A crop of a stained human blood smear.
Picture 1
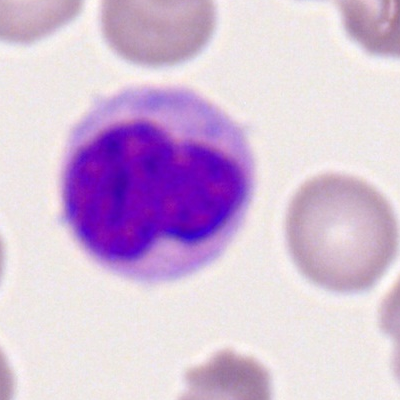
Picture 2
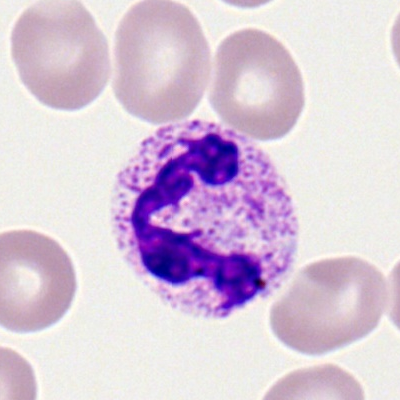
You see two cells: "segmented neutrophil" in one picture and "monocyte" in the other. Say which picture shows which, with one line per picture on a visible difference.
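The cell in picture 1 is a monocyte. No distinct granules can be seen in the cytoplasm.
The cell in picture 2 is a segmented neutrophil. The cytoplasm is evenly filled with fine lilac granules.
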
